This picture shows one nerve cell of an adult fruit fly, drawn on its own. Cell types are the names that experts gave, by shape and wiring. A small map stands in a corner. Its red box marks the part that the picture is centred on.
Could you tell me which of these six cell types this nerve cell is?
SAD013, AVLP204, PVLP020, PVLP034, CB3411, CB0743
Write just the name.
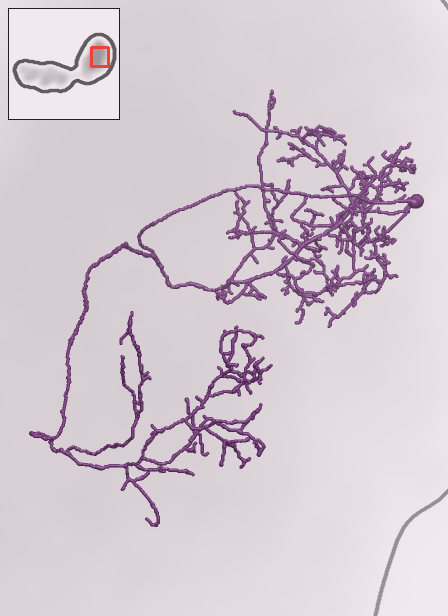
AVLP204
